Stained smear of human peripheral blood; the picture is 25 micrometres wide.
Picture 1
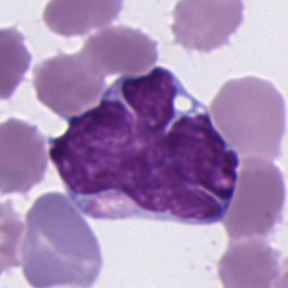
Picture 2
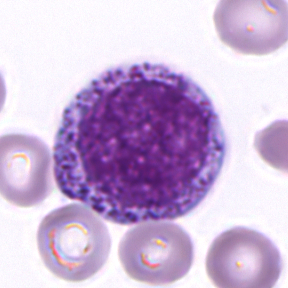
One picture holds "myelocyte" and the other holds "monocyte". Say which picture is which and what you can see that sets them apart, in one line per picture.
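Picture 1 shows a monocyte: No distinct granules are seen in the cytoplasm.
Picture 2 shows a myelocyte: The cytoplasm is packed with coarse dark purple granules.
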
